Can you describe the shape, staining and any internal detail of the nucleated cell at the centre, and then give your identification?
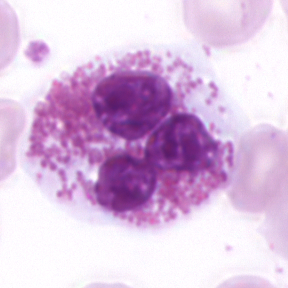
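The chromatin stains dark purple and appears coarse and clumped. Many coarse, round, reddish-pink granules crowd the cytoplasm, and the cytoplasm between them is pale and nearly colourless. The cell is an eosinophil.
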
